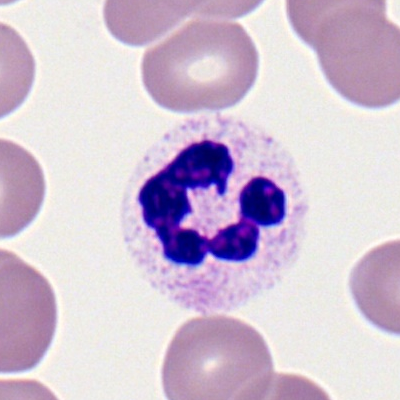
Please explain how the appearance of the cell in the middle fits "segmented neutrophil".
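In this segmented neutrophil, the nucleus is divided into several separate lobes, arranged in a curved ring around a central patch of cytoplasm.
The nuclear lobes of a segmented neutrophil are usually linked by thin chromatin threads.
The cytoplasm is plentiful and pale pink, and fine lilac granules are scattered evenly through it.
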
